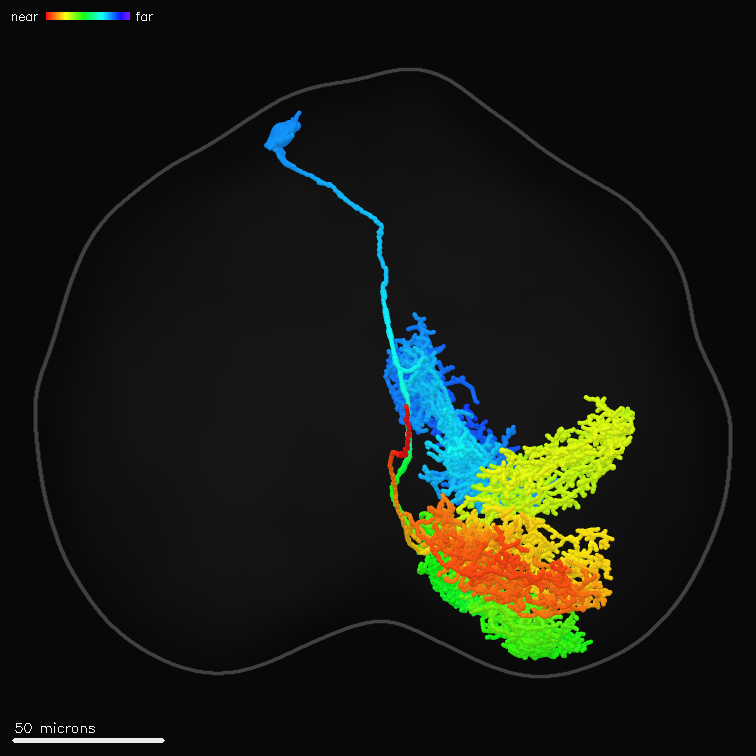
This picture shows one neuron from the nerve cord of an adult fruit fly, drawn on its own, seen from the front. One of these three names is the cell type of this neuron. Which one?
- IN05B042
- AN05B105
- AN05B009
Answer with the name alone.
AN05B009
